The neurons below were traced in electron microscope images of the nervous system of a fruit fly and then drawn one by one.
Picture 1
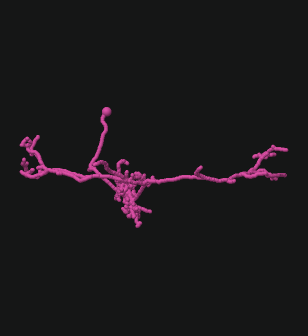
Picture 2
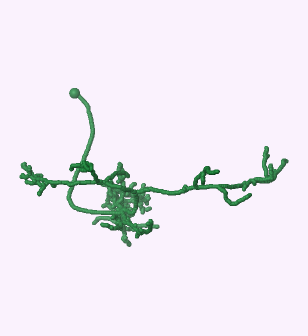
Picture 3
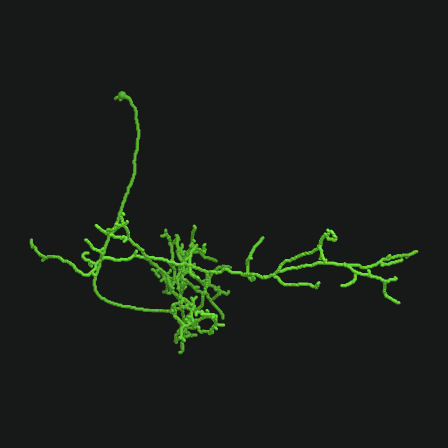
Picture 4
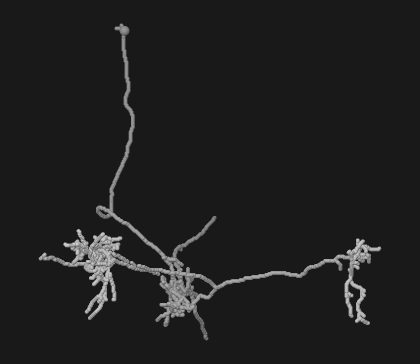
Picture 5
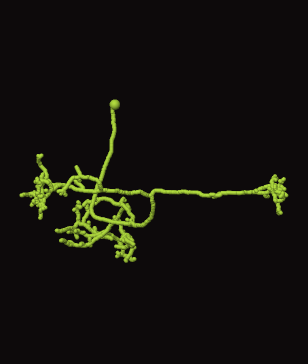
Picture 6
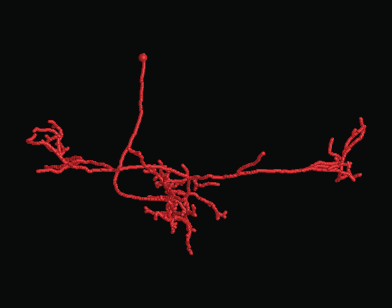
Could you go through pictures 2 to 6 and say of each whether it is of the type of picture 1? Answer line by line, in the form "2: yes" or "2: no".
2: yes
3: yes
4: no
5: no
6: yes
